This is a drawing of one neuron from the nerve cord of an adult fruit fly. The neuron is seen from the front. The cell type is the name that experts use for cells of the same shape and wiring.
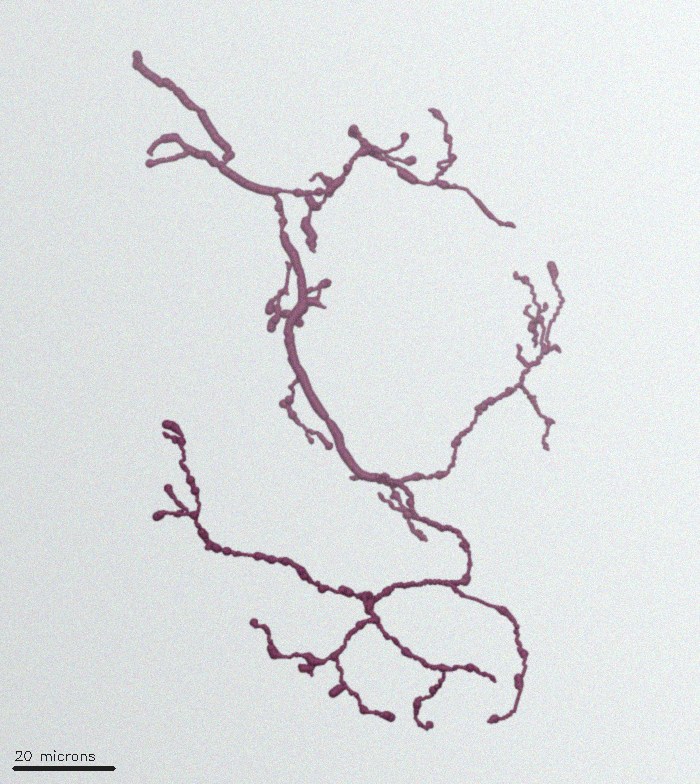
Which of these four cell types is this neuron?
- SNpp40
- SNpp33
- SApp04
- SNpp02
SNpp33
